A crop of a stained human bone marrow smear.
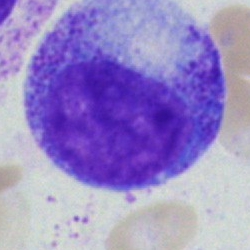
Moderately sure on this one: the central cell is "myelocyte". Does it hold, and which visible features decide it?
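This cell is round, with a smooth outline. Its chromatin is dark purple, with paler patches scattered through it. The cytoplasm is blue and crowded with many dark purple granules, most densely towards the cell edge. Loose purple granules also lie on the background below and to the left of the cell.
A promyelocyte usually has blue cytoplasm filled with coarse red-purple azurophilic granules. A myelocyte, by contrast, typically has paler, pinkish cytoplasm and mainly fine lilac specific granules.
The blue cytoplasm and the crowd of dark purple granules therefore speak for promyelocyte and against myelocyte. The name myelocyte does not fit; this cell is a promyelocyte.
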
